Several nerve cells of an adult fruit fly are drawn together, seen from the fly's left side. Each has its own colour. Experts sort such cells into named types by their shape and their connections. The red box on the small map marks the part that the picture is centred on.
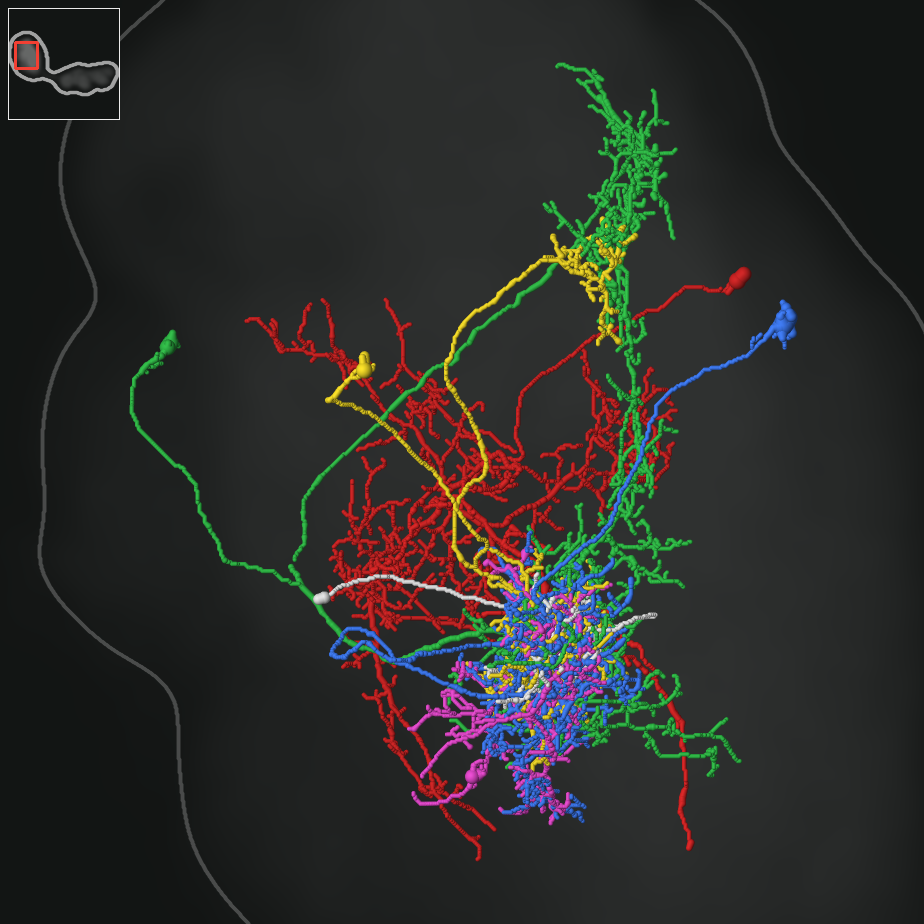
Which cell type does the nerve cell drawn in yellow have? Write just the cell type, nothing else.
WED045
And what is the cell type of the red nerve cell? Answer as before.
VES071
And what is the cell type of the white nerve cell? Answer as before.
WED030_b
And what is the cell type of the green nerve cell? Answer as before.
WED182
